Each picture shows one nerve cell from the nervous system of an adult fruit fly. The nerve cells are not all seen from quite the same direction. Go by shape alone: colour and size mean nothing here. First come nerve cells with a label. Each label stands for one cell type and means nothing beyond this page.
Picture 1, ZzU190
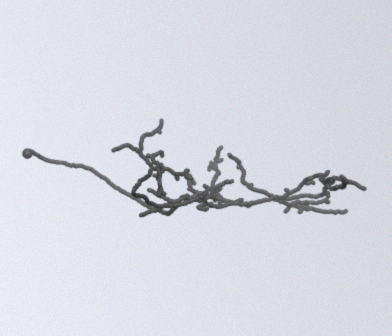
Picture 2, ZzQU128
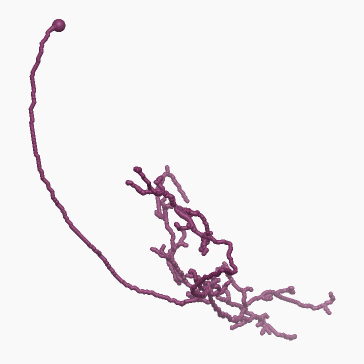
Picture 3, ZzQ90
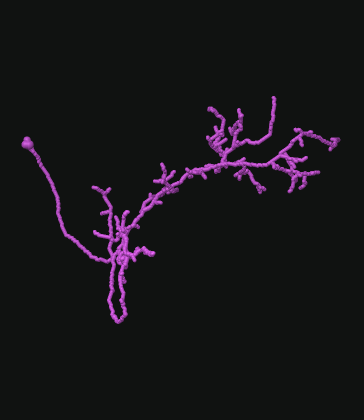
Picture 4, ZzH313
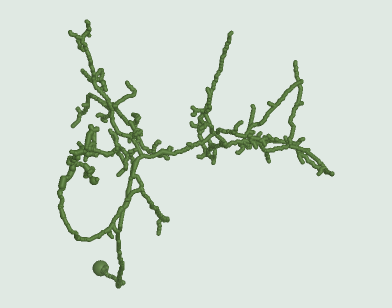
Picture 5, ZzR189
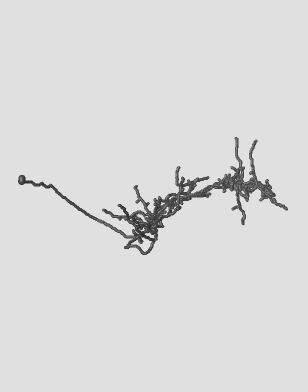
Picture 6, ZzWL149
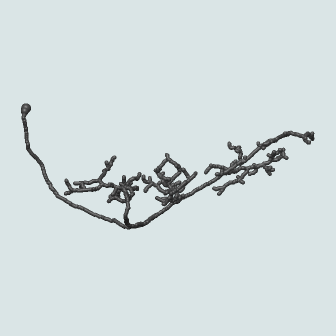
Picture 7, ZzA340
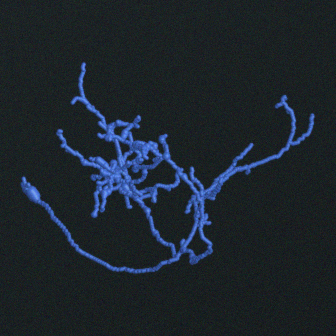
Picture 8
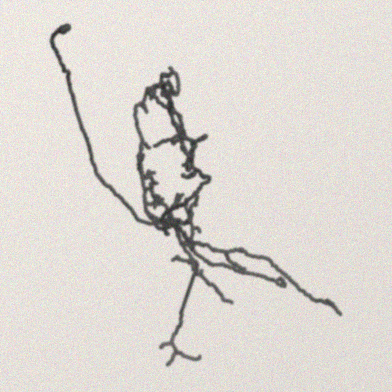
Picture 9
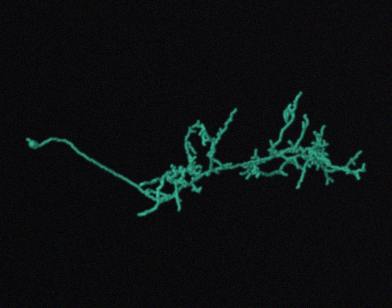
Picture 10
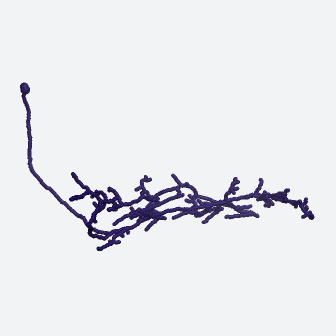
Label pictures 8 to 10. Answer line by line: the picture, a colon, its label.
8: ZzWL149
9: ZzR189
10: ZzU190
